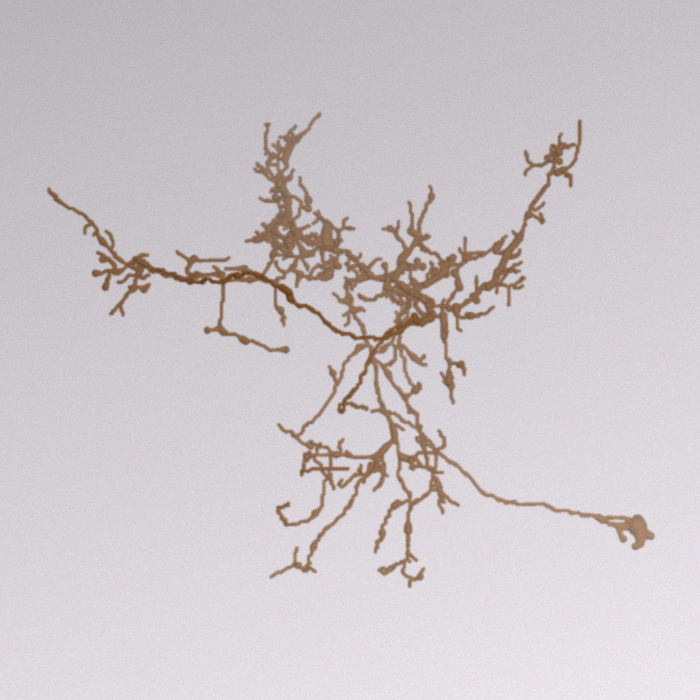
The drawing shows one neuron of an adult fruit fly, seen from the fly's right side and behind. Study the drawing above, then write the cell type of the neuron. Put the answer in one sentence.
The cell type is VES091.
